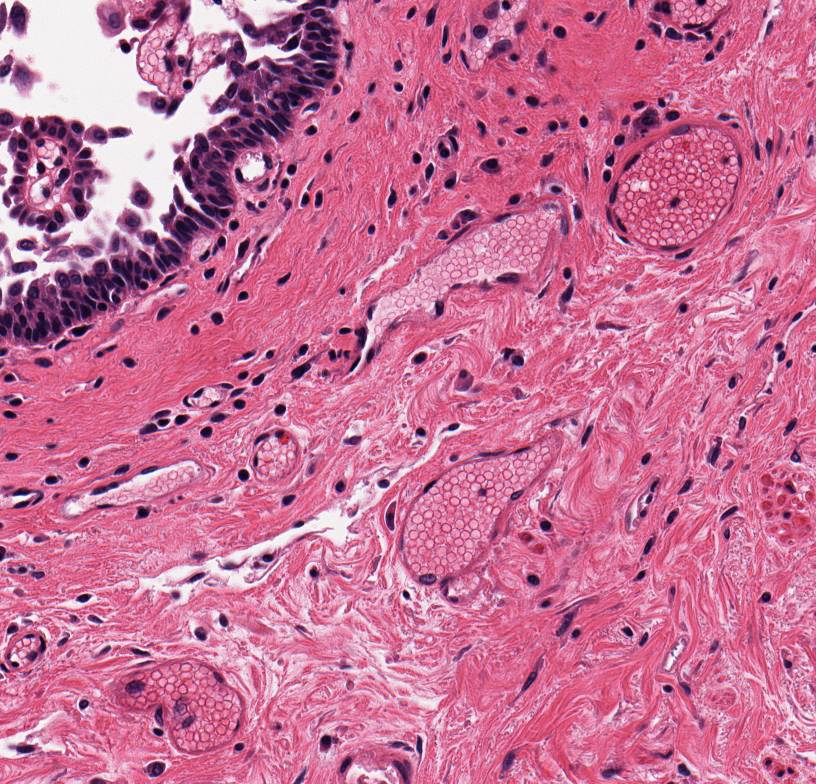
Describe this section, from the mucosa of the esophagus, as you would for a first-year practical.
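A lumen lined by epithelium occupies the upper-left corner; the remainder of the field is stroma. This stroma consists of dense, pink-staining collagen with scattered spindle-shaped dark nuclei. Several round to oval bundles scattered through it are filled with a honeycomb of small clear rings. No fat cells are present anywhere in the field.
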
